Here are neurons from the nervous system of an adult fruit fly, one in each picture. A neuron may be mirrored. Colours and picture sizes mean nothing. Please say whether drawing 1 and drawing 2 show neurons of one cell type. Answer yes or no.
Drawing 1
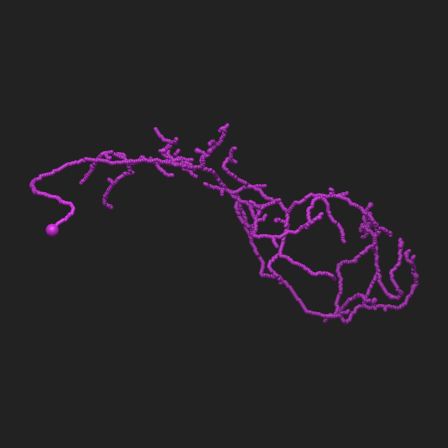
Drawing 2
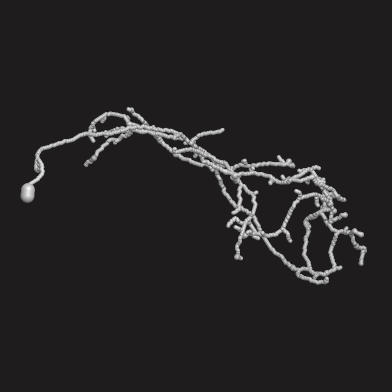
yes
